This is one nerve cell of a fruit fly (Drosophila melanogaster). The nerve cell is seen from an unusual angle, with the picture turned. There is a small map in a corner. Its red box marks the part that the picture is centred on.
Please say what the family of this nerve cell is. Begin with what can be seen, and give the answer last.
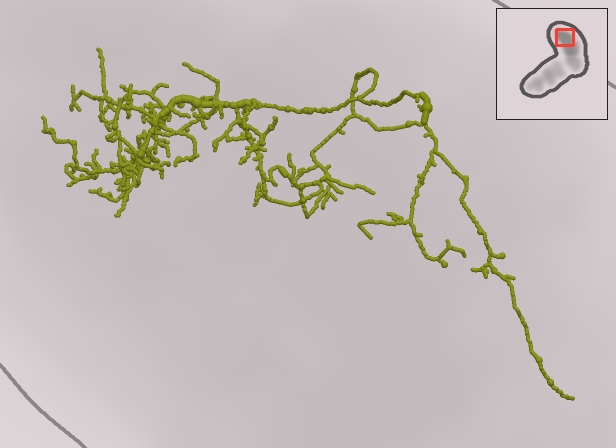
Dozens of branch ends can be seen. In this view it is wider than it is tall. This is a central-brain intrinsic neuron. Its family is hemilineage VLPl&p2_lateral.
